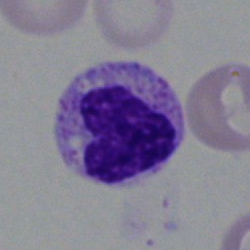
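Metamyelocyte, the cell in the middle of a stained human bone marrow smear seen by light microscopy. Taking each point in turn: the outline is round and smooth; the nucleus is indented, with the notch on its left side; and no nucleoli are visible in it. Last, a small clear spot lies in the cytoplasm at the left of the nucleus.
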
